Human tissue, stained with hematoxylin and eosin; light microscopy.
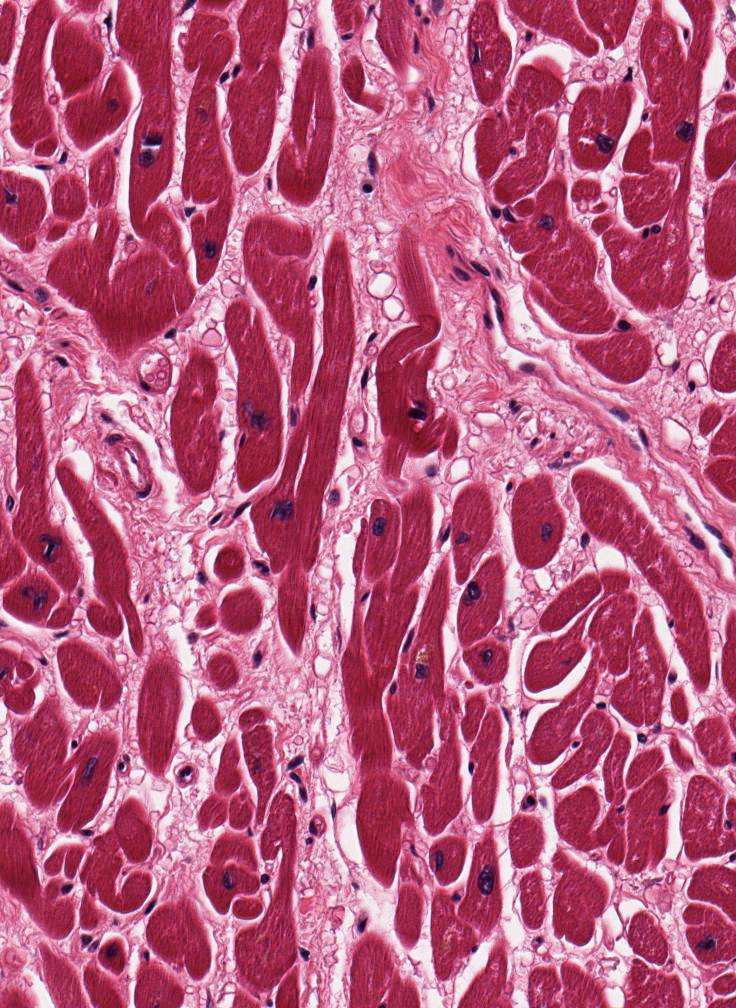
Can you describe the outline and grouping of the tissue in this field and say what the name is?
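First, arrangement: muscle fibres lie in groups throughout the field, cut in mixed planes, some lengthwise and some across. Second, shape: several fibres branch into Y-shaped or forked profiles. Third, contents: a fibre in the lower centre holds a small cluster of golden-brown granules beside its nucleus. Fourth, spacing: narrow white clefts separate many fibres from the surrounding interstitium. Name: left ventricle of the heart.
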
